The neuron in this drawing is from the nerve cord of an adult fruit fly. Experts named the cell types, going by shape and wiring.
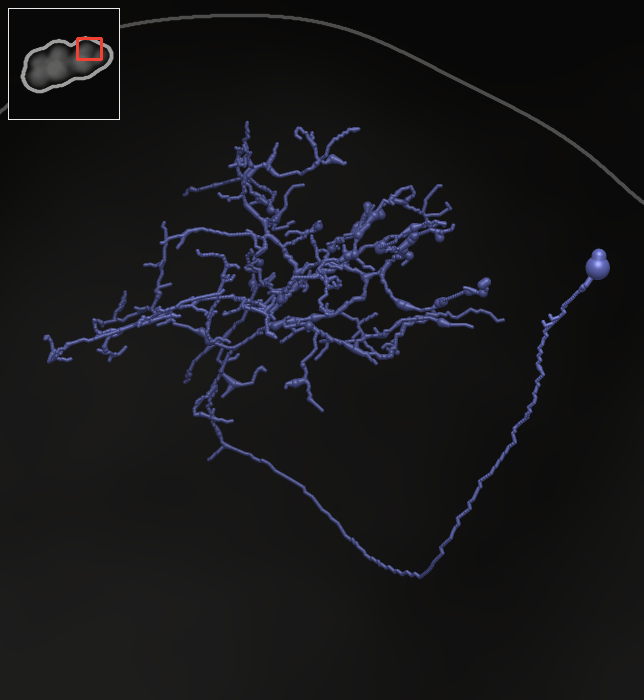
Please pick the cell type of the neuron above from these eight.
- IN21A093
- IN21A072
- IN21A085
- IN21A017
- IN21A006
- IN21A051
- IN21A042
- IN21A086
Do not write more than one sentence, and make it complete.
As a matter of cell type, the neuron is IN21A072.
